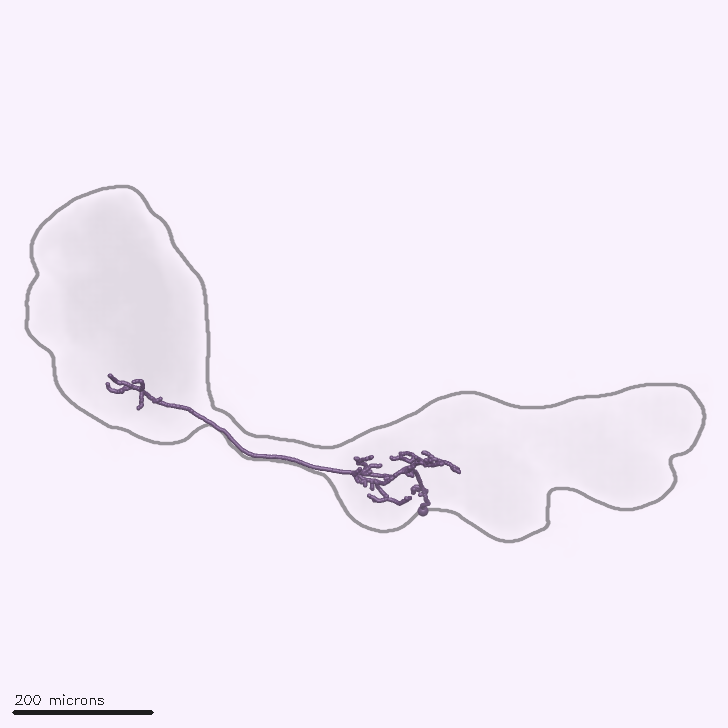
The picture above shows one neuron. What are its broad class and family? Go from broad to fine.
ascending neuron; hemilineage 12B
